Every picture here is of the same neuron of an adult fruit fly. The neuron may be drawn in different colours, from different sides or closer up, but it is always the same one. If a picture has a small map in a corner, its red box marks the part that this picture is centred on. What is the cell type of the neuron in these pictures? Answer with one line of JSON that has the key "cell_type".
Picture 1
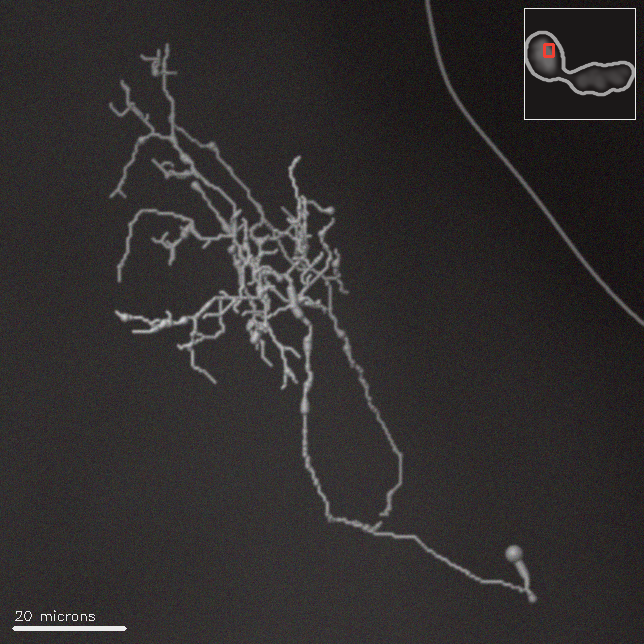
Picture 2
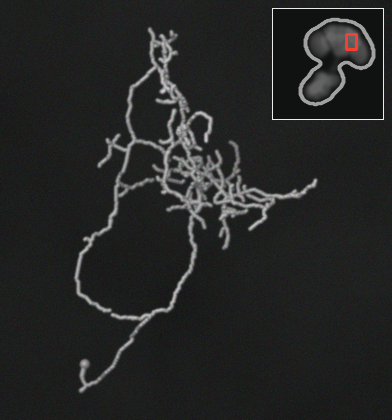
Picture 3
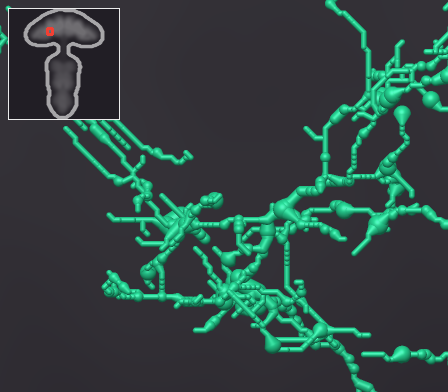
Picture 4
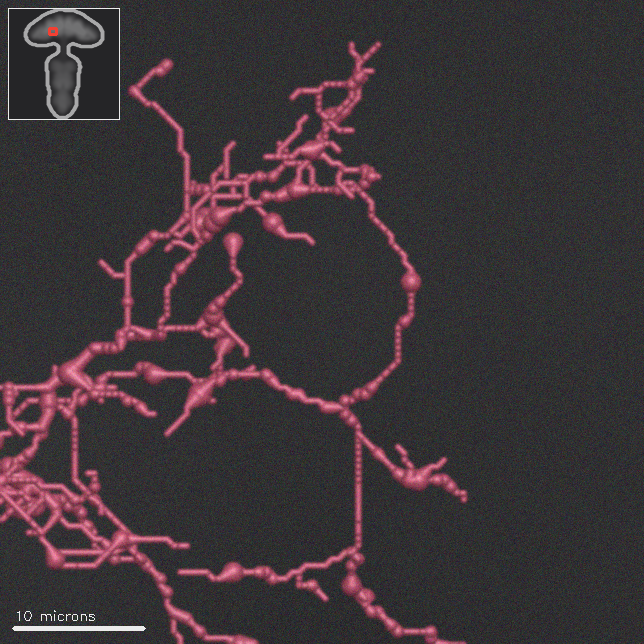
{"cell_type": "PLP186"}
